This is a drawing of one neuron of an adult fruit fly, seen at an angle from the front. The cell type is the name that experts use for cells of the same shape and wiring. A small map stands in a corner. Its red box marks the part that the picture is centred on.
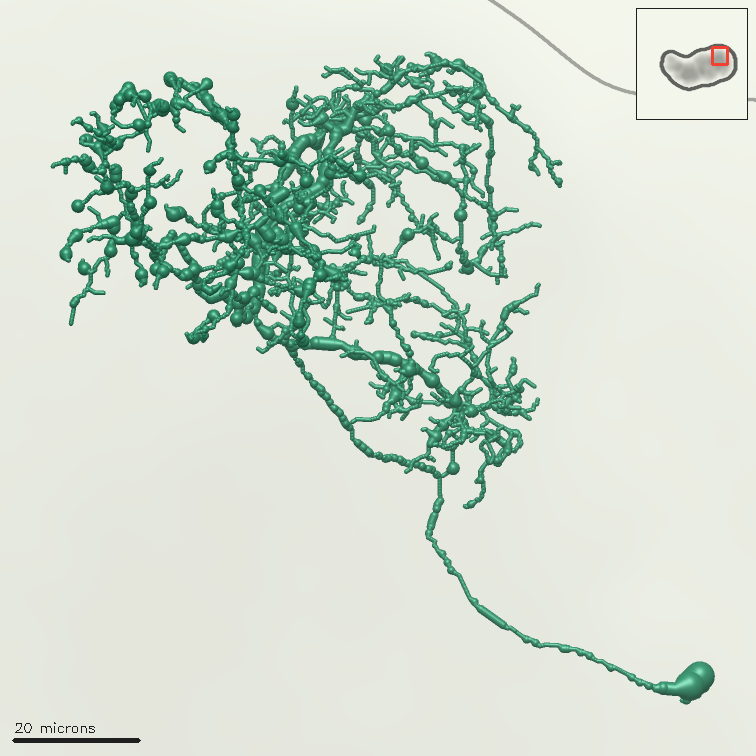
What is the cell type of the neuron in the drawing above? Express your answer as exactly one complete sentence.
With respect to cell type, this neuron is LHAV3k6.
